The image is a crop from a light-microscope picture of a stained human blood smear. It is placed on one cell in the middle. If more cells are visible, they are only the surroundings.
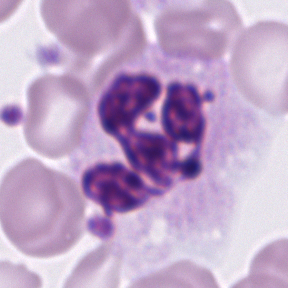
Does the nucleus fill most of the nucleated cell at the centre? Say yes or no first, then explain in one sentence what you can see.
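No. The cytoplasm is plentiful and pale lilac-pink.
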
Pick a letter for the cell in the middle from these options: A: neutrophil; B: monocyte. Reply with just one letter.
A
